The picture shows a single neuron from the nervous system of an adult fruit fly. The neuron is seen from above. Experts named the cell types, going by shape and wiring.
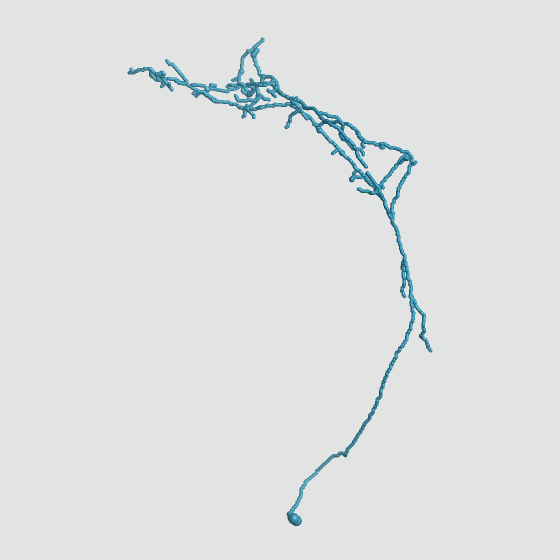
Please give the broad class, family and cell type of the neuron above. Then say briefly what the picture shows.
This is a central-brain intrinsic neuron. The family is hemilineage SIPa1_ventral. Its cell type is CB4111. The cell body can be seen at the bottom of the picture. As drawn here it is taller than it is wide.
